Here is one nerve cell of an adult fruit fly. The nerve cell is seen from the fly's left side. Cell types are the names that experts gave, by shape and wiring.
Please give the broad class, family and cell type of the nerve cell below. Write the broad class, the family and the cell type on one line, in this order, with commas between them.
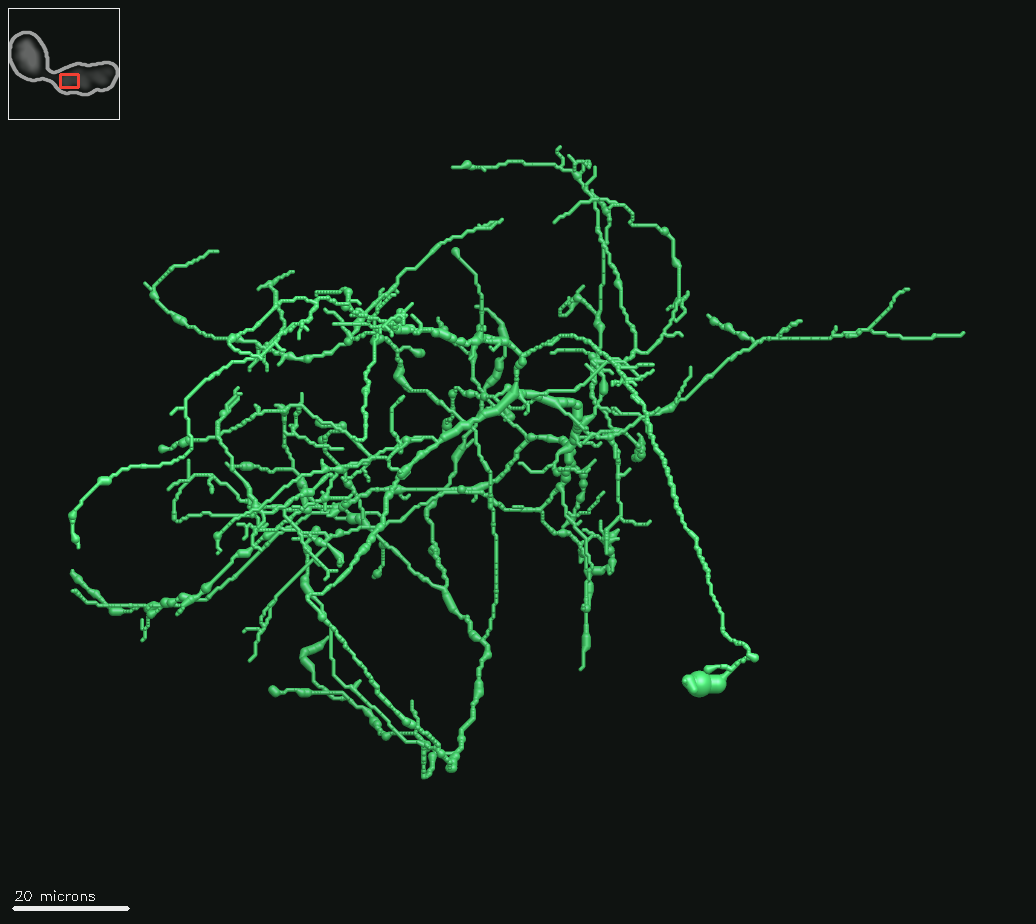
nerve-cord intrinsic neuron, hemilineage 12B, IN12B020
